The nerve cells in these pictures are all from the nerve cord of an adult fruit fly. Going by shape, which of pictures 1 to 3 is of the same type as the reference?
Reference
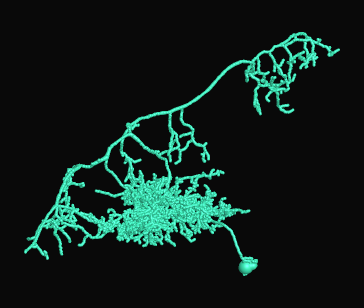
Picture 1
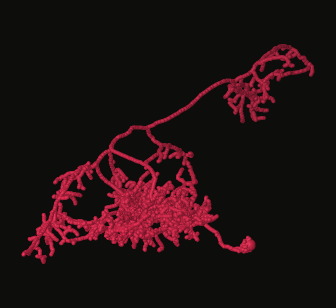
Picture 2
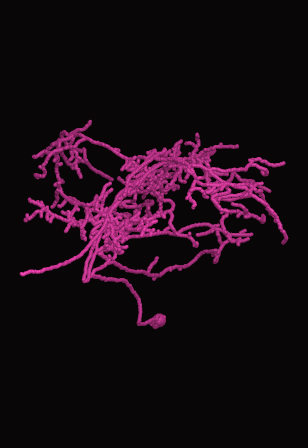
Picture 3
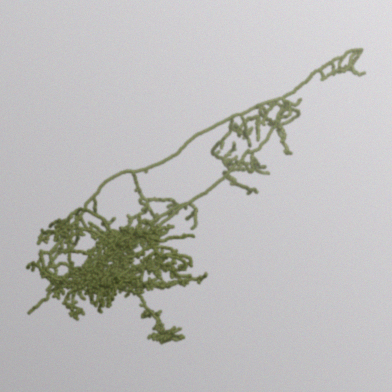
1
